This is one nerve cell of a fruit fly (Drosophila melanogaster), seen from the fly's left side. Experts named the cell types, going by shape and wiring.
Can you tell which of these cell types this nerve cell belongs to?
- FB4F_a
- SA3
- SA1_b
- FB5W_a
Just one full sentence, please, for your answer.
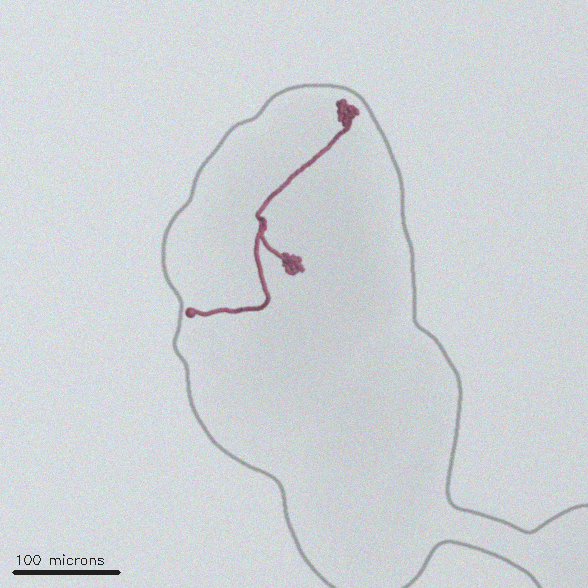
It is SA3 that is the cell type of the nerve cell.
